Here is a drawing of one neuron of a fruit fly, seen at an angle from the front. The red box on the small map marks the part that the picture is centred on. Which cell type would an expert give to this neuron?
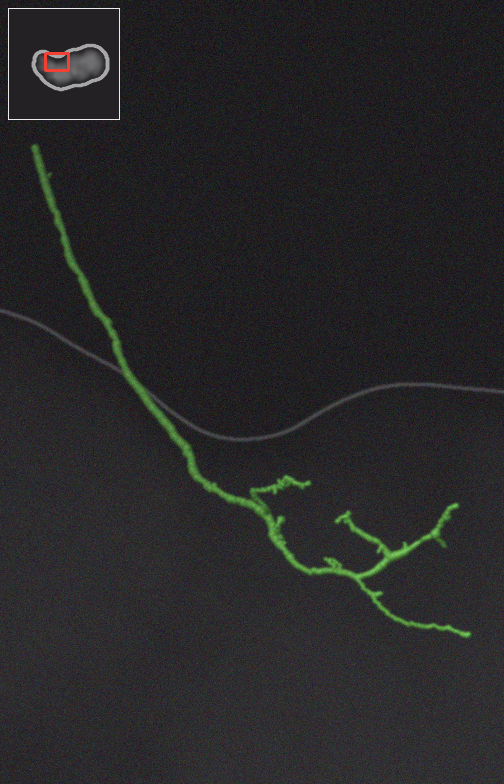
SNpp25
